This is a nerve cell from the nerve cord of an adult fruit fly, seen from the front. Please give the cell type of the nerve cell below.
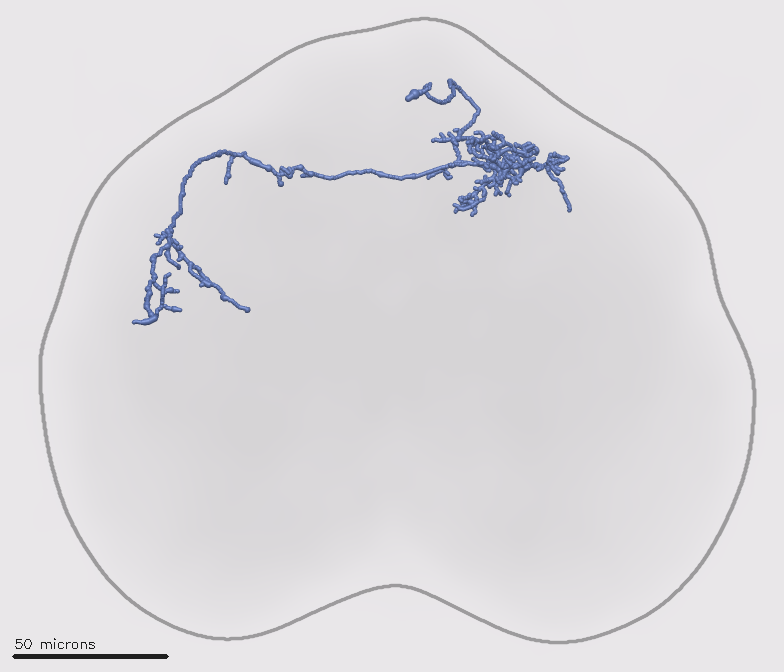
IN19B091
